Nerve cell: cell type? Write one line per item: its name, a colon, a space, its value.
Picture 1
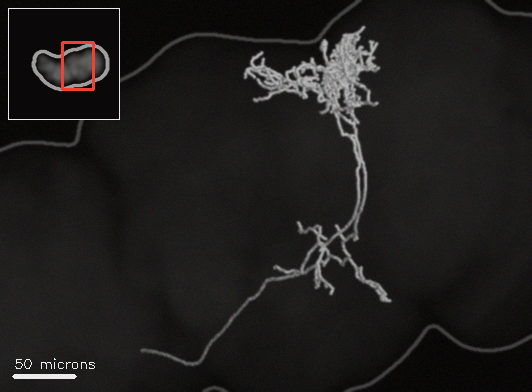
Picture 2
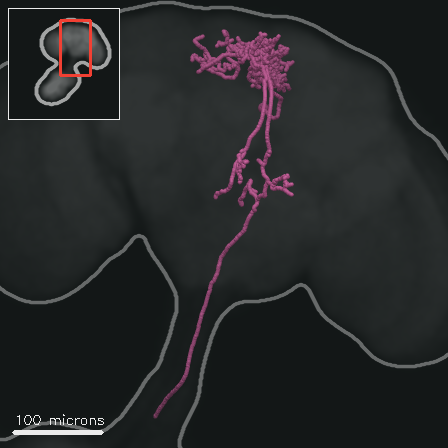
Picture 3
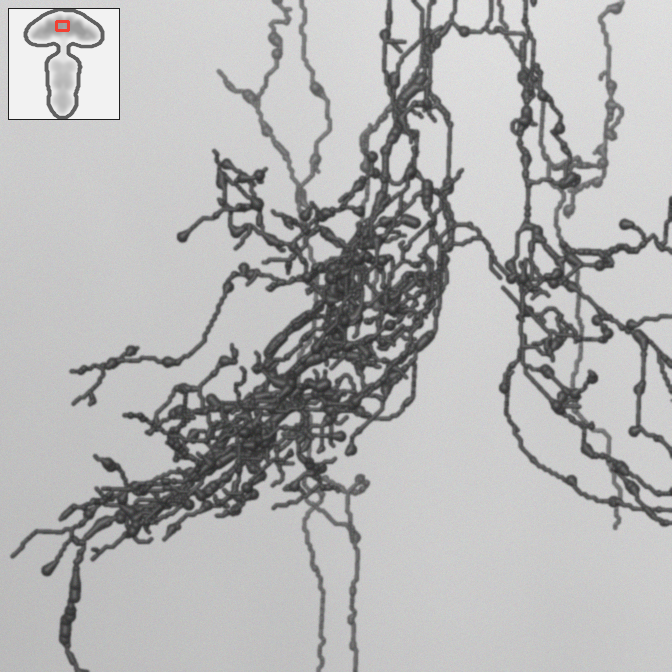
cell type: DNpe048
